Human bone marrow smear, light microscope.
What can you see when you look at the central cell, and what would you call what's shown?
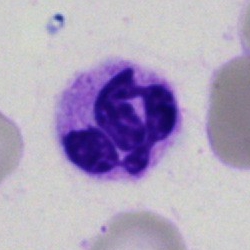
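Chromatin here is dark purple and densely clumped, and no nucleoli are visible in the nucleus. No vacuoles are seen in the cytoplasm. This is a segmented neutrophil.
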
